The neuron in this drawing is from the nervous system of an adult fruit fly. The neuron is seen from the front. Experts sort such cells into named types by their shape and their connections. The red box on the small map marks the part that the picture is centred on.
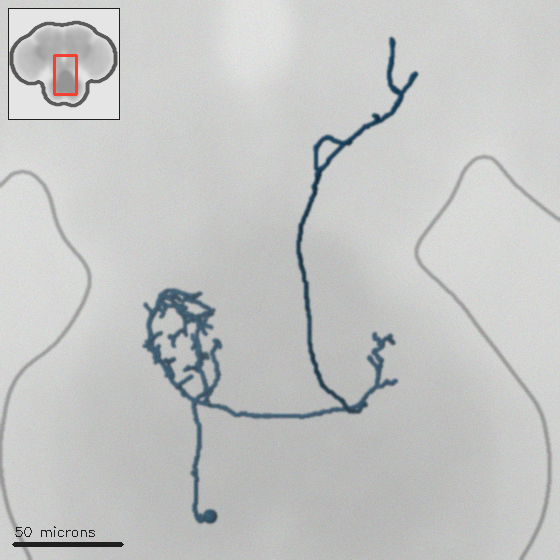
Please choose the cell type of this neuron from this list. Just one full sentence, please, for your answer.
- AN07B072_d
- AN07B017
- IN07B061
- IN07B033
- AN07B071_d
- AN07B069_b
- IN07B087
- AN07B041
Classified by cell type, this neuron is AN07B069_b.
